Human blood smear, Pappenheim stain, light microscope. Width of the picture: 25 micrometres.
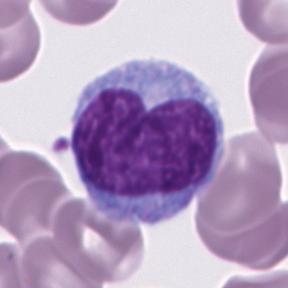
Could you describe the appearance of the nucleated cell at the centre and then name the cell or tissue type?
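Outline roughly round. Nucleus notched along its upper edge, bean- or heart-shaped. Chromatin folded and stranded, not evenly smooth. Cytoplasm finely and faintly granular, no coarse granules. Monocyte.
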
